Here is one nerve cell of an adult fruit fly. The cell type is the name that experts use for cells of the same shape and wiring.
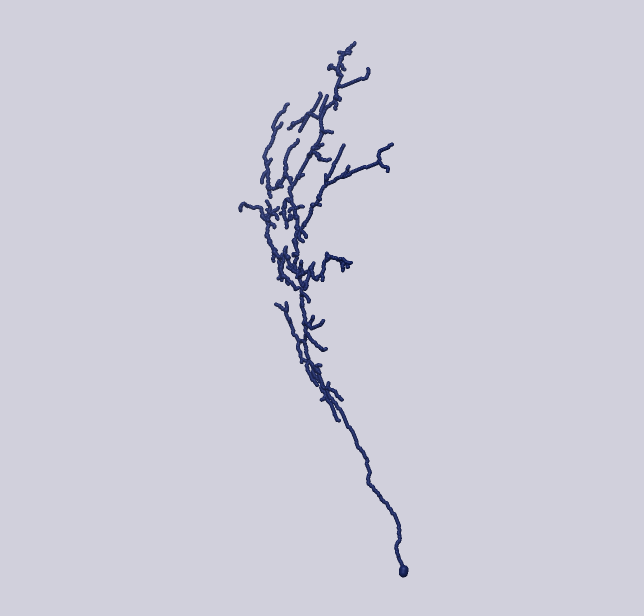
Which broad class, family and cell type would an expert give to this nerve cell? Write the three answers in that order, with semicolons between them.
optic-lobe intrinsic neuron; Cm; Cm12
